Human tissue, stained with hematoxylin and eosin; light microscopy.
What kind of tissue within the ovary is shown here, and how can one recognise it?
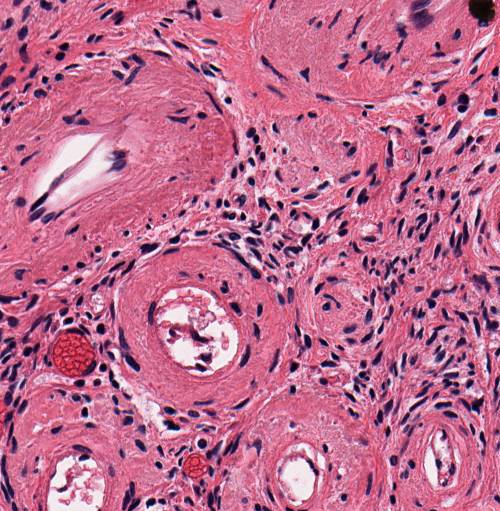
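What you have here is the ovarian medulla, and the place to start is the large vessel at the upper left, with its narrow slit-like lumen.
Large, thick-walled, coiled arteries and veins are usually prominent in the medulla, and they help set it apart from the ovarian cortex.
Now look between the vessels: the stroma holds many scattered dark spindle and oval nuclei among pink collagen fibres. You will find no epithelium or glands anywhere in the field.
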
